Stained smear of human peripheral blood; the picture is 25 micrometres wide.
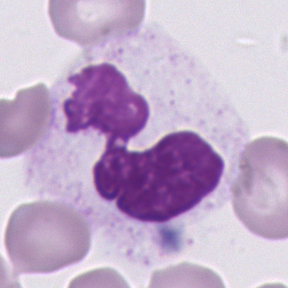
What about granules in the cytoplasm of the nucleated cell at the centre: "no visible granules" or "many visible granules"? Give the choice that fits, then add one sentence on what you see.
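Many visible granules. Fine, small purple granules are scattered through the cytoplasm.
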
